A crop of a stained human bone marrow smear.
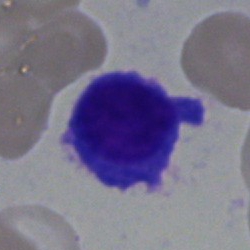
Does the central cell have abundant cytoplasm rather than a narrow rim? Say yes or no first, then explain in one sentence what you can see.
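No. The cytoplasm forms only a narrow rim around the nucleus.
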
